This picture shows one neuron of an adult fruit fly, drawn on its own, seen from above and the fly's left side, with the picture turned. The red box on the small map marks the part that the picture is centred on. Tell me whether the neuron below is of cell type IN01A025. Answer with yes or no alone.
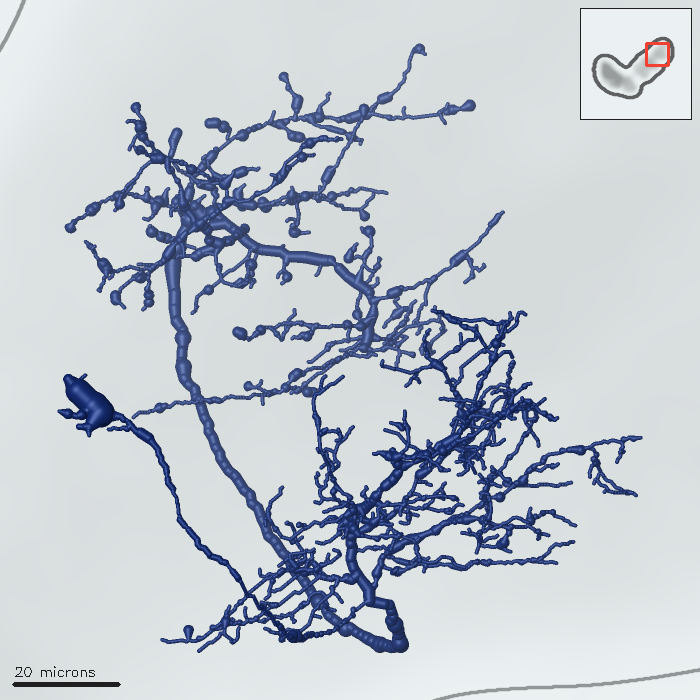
yes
